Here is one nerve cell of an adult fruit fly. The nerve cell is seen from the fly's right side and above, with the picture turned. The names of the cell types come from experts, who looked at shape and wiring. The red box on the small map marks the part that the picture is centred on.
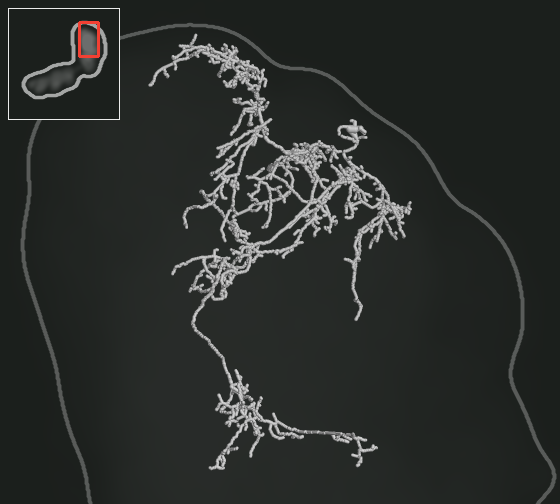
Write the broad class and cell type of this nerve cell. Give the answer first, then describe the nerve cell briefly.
Its broad class is central-brain intrinsic neuron. It is of cell type CL093. As drawn here it is taller than it is wide.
